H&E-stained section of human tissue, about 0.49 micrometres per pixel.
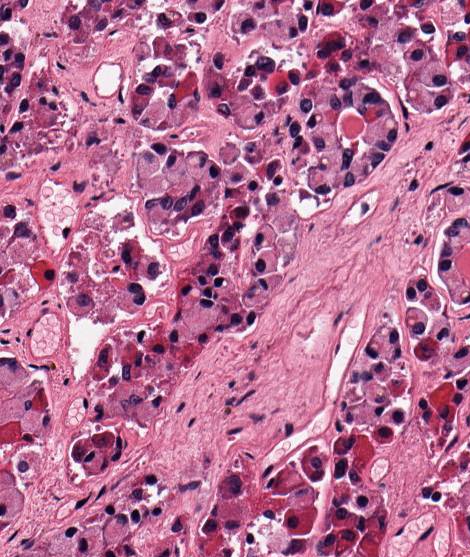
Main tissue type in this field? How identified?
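Pars distalis of the pituitary, whose polygonal cells are grouped in nests and clusters divided by fibrous septa. A broad band of pink collagenous stroma crosses the field diagonally, lower left to upper right. Among the paler cells, scattered ones have intensely deep red cytoplasm, and clusters of pale, finely vacuolated cells lie toward the left.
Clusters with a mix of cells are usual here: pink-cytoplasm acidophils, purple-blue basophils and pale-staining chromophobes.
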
